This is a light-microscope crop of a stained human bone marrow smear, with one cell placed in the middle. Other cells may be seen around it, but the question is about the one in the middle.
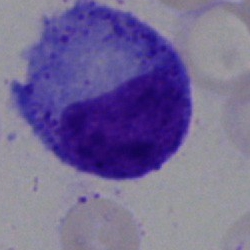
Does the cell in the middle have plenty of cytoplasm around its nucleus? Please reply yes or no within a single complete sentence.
Yes, its nucleus is set within plentiful cytoplasm.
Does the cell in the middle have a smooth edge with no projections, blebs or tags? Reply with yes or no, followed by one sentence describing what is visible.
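No. The cell is roughly round, with a ragged, frayed edge at its upper left.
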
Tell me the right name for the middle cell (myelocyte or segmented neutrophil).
myelocyte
